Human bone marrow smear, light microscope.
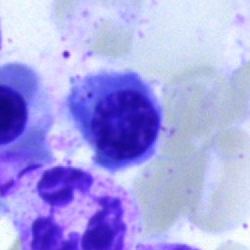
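Erythroblast in a stained human bone marrow smear under the light microscope. The nucleus sits off-centre toward the right side of the cell, its chromatin clumped into coarse dark patches with paler gaps between them. The cytoplasm is deep blue and widest on the upper-left side of the nucleus.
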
